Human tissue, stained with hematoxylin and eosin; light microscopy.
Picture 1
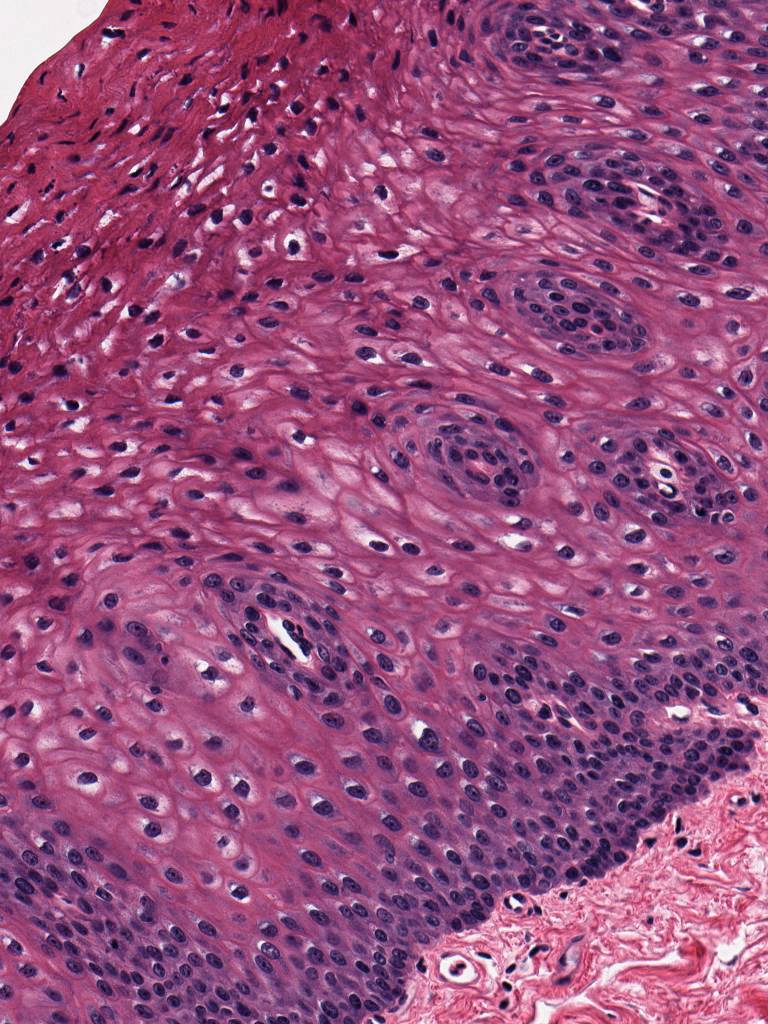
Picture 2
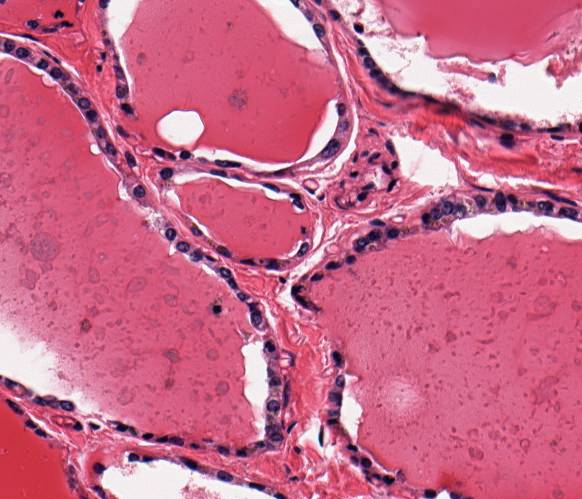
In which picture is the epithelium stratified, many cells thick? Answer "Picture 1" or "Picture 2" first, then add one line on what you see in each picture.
Picture 1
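Picture 1: Stratified squamous epithelium fills nearly the whole field, with connective tissue only in the bottom right corner.
Picture 2: Each follicle is lined by a single layer of flattened to low cuboidal epithelial cells.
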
